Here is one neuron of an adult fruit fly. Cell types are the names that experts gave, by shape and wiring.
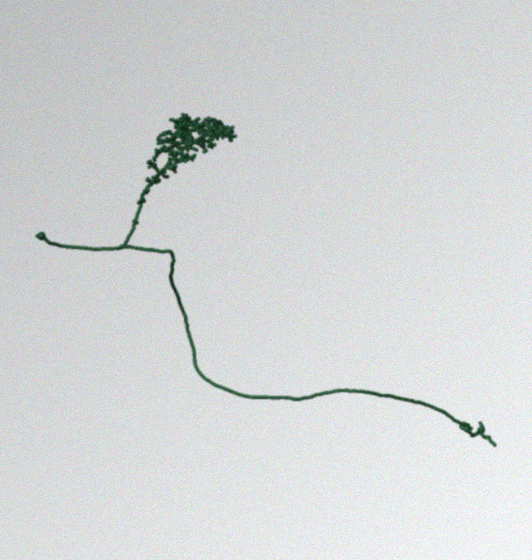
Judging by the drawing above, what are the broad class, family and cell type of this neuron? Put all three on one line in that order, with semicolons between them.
visual projection neuron; MeVP; MeVP6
